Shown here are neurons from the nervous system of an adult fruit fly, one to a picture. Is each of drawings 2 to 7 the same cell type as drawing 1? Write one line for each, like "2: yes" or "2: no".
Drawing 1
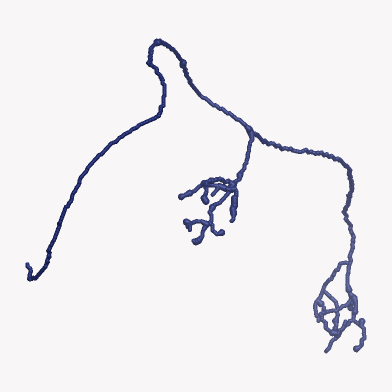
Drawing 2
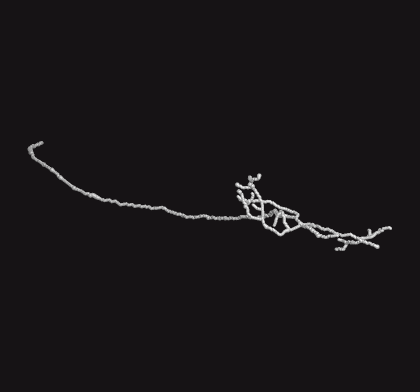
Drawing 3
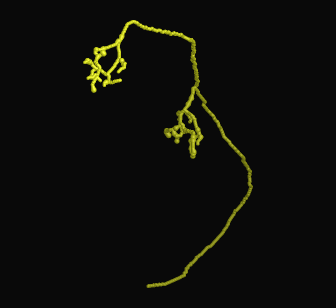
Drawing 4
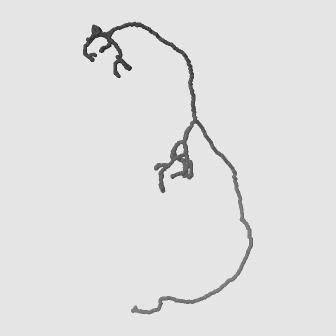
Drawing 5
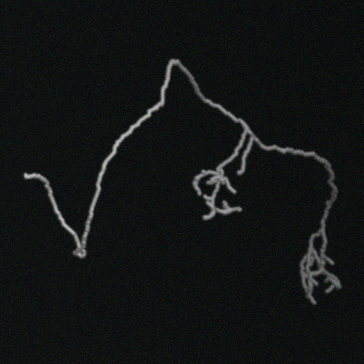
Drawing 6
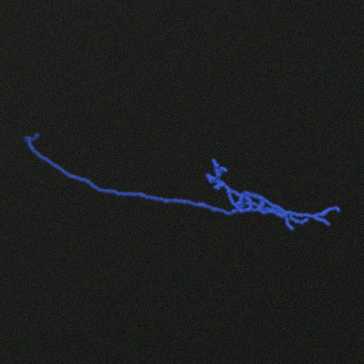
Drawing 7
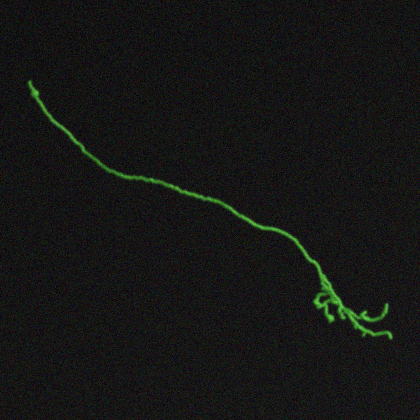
2: no
3: yes
4: yes
5: yes
6: no
7: no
